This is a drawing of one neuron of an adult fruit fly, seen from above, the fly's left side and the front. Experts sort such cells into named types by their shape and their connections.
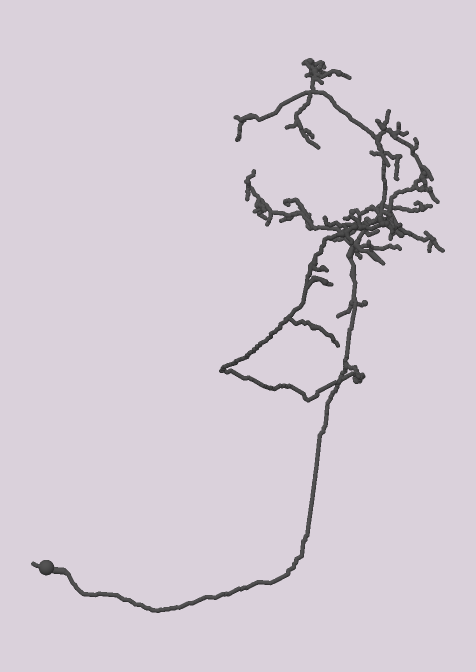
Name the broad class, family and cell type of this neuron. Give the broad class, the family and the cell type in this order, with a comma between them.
central-brain intrinsic neuron, hemilineage AOTUv2, LHAV7a1_a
